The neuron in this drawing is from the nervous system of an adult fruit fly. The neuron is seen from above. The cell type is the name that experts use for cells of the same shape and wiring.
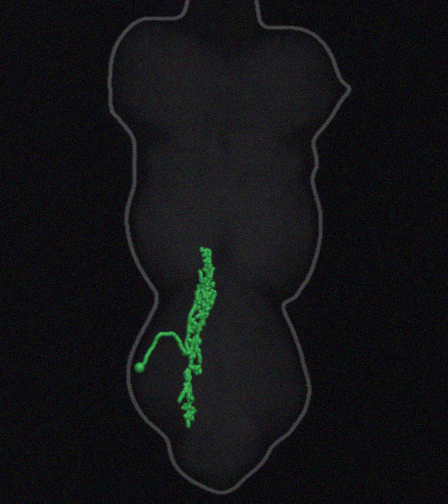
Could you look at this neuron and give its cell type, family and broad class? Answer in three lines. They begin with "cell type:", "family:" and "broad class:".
cell type: IN09A022
family: hemilineage 09A
broad class: nerve-cord intrinsic neuron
